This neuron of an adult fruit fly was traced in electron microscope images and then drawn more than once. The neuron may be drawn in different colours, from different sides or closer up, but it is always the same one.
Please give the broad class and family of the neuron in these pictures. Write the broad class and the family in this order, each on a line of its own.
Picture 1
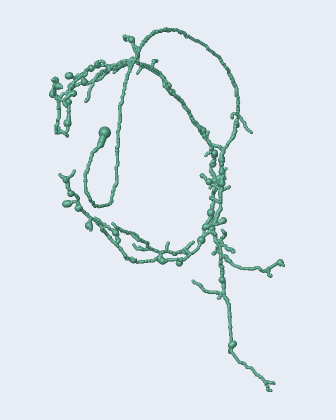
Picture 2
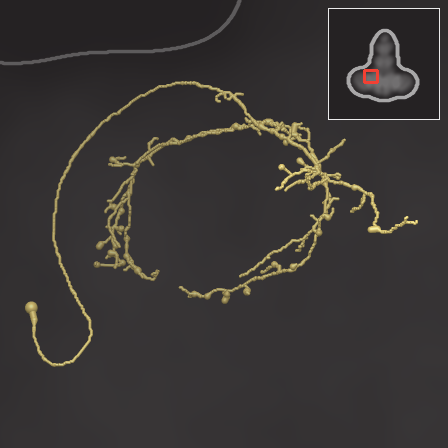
central-brain intrinsic neuron
hemilineage SLPav2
